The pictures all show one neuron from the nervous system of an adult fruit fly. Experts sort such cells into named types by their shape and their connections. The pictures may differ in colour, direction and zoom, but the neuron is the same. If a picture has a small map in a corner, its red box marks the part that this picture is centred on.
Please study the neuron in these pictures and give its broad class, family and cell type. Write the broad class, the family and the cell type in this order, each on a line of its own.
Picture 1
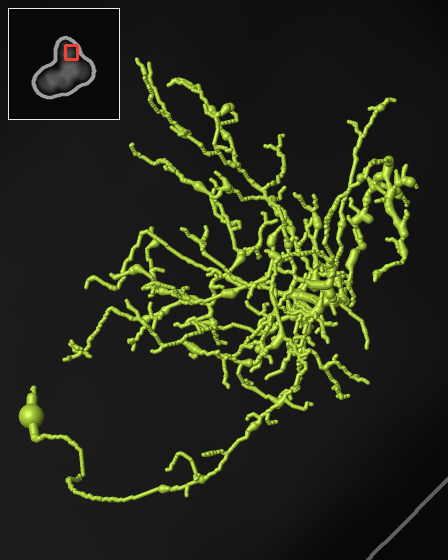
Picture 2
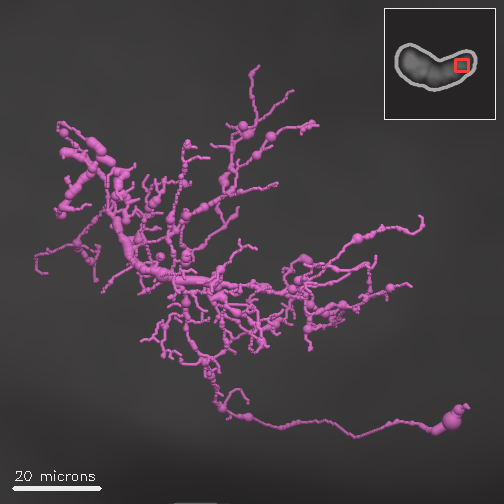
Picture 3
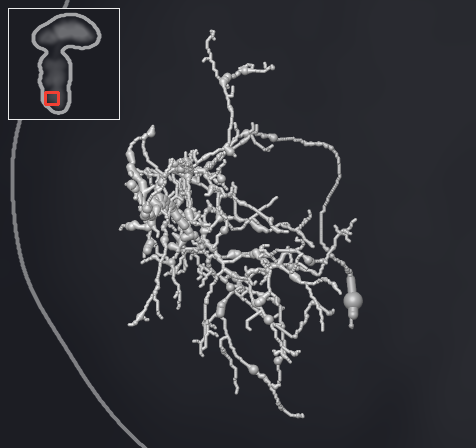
nerve-cord intrinsic neuron
hemilineage 13B
IN13B056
